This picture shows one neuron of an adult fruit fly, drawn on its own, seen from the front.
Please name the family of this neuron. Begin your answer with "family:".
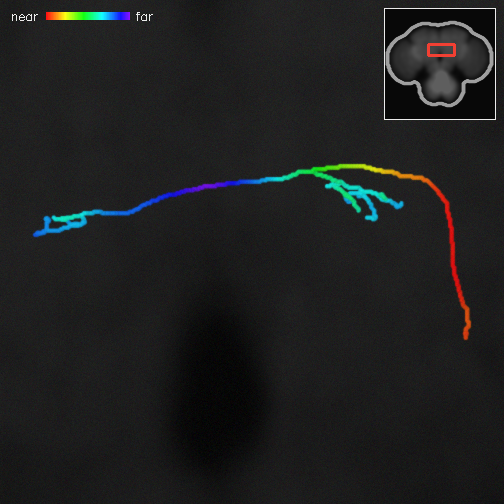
family: class olfactory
